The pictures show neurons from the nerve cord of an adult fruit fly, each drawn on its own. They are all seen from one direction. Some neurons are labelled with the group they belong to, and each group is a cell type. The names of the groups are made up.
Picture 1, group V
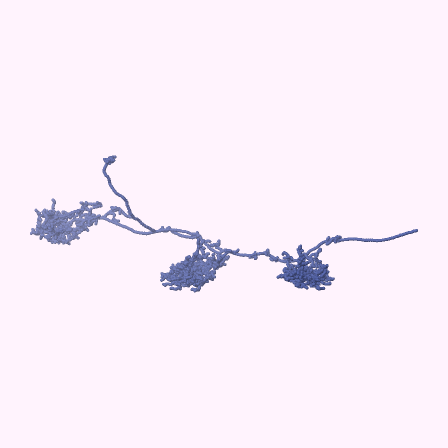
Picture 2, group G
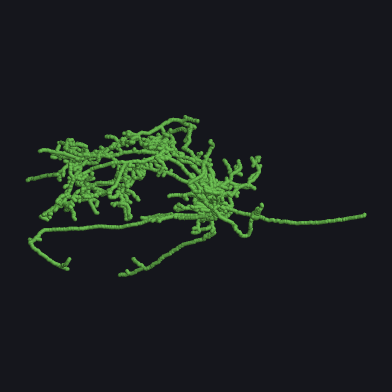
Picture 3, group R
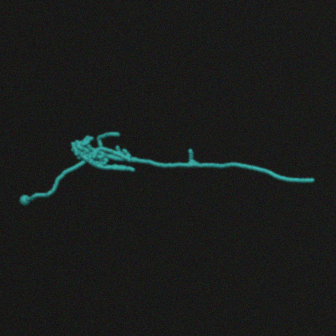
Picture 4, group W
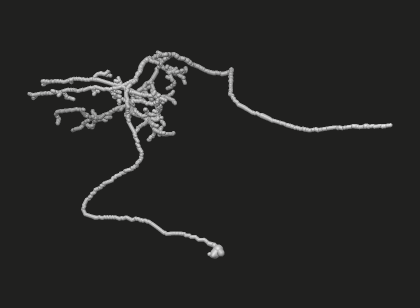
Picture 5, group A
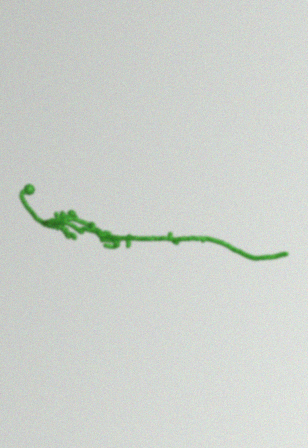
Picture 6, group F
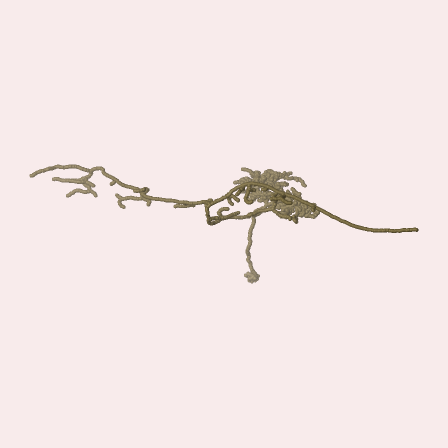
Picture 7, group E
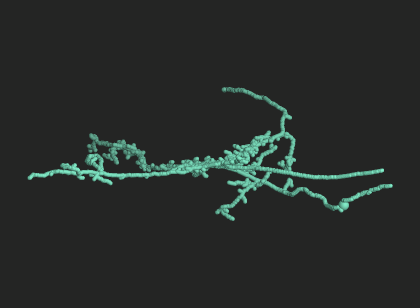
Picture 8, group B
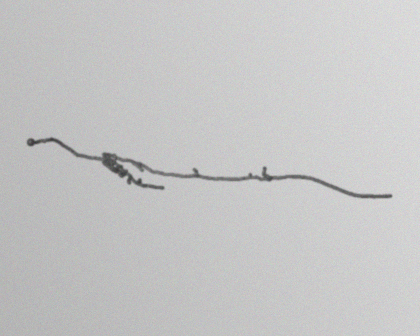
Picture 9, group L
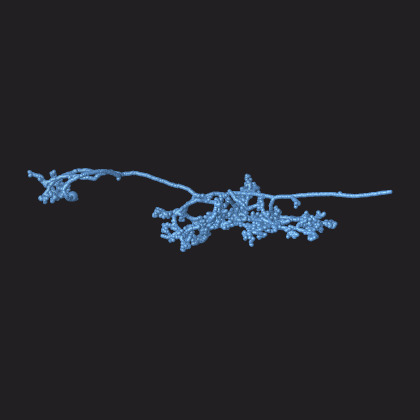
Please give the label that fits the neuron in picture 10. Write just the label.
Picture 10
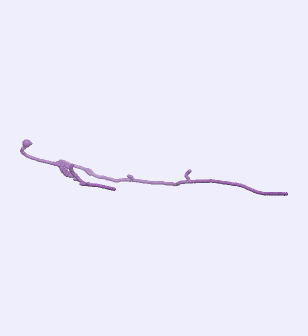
group B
